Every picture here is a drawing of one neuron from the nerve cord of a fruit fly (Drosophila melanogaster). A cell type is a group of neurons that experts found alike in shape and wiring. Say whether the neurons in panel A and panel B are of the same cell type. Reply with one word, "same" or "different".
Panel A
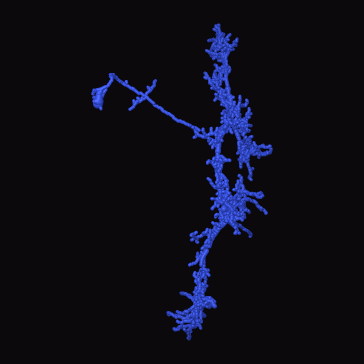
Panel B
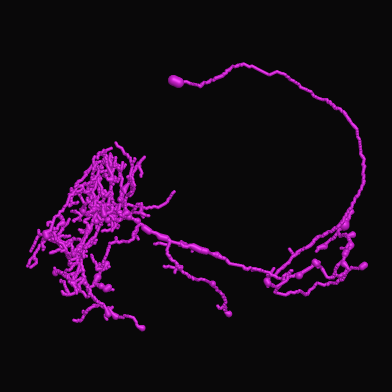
different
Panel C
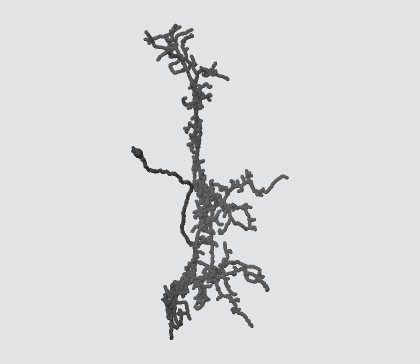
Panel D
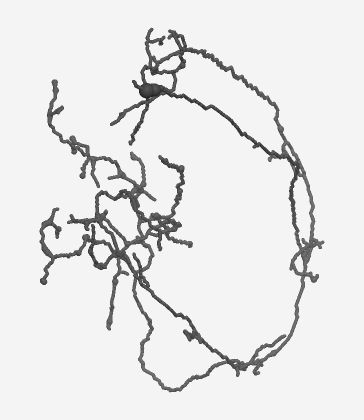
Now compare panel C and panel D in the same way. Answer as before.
different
